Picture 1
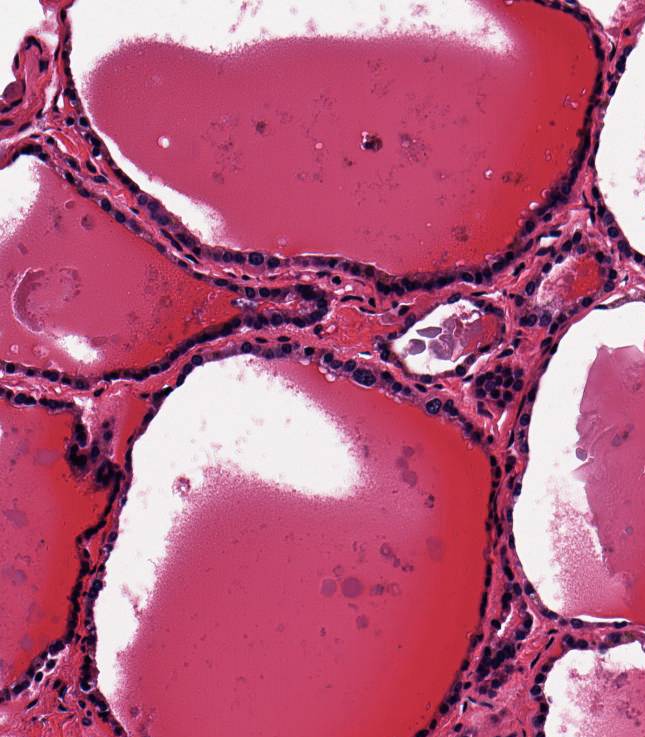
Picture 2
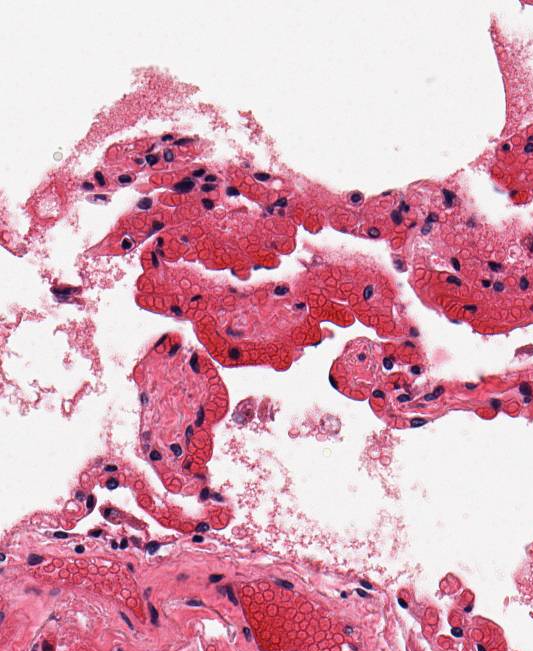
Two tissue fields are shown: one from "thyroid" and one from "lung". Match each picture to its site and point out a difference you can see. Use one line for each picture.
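Picture 1 is from the thyroid. The field is filled by a few large, closely packed follicles separated only by thin partitions.
Picture 2 is from the lung. No glands and no fat cells are present in the field.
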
